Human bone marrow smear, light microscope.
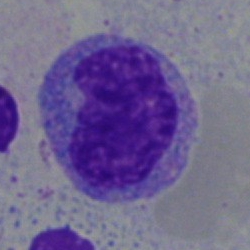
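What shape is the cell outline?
Round and smooth.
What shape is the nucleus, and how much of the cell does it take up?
A notch on its left side makes it kidney-shaped, and it fills most of the cell.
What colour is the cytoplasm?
Grey-blue.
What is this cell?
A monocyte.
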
